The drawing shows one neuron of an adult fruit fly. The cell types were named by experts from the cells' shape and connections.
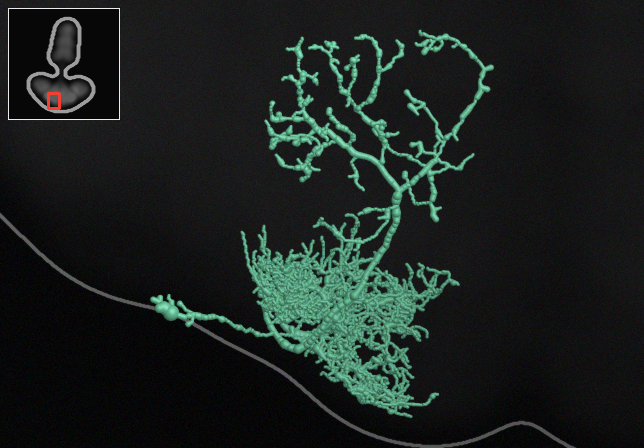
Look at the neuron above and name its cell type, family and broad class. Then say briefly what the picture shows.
Its cell type is MBON31. The family is MBON. Its broad class is central-brain intrinsic neuron. It is in the brain and does not reach the nerve cord. More than a hundred branch ends can be seen.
